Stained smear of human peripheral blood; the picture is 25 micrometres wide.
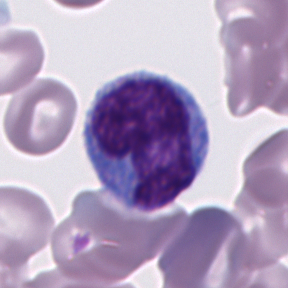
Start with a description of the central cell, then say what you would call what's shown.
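Starting with the outline, I see it is round and smooth. Inside, the chromatin looks dark purple and coarsely clumped, and I can't make out any nucleoli. The cytoplasm holds no vacuoles. So this is a monocyte.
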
